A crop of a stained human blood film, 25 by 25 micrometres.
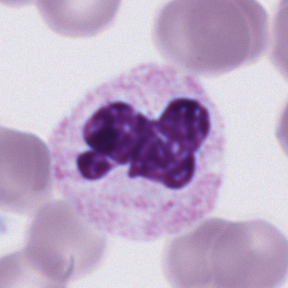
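Segmented neutrophil in a stained smear of human peripheral blood. The nucleated cell at the centre has a round outline. Its chromatin is dense, dark purple and clumped, and no nucleoli can be seen in the nucleus. Fine, small pinkish-violet granules fill the cytoplasm.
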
